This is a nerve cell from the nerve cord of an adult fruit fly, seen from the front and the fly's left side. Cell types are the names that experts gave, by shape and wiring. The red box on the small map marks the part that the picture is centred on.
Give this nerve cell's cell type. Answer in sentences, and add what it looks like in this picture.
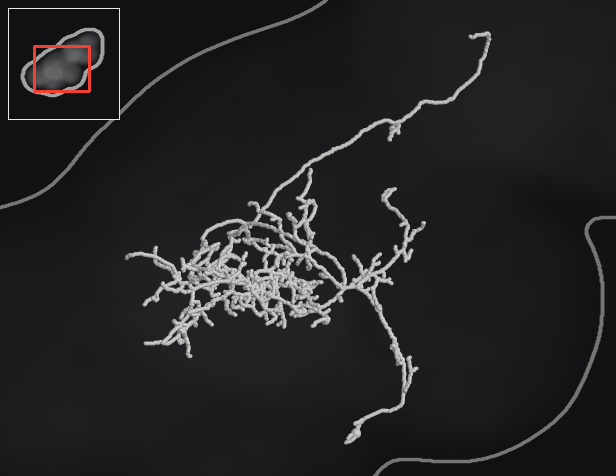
Its cell type is IN07B054. This is a nerve-cord intrinsic neuron. Dozens of branch ends can be seen. As drawn here it is about as wide as it is tall.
